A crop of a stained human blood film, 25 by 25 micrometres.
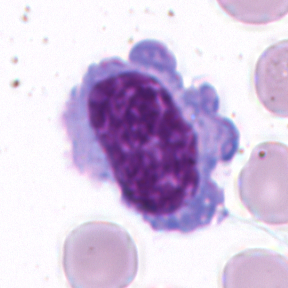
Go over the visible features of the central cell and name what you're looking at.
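Nucleus: smooth oval, no indentation or lobes, about 13 by 8 micrometres, long axis running obliquely from upper left to lower right. Chromatin dark purple and lacy, with paler streaks rather than coarse solid clumps. Cytoplasm broader on the right of the nucleus than on the left. Plasma cell.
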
